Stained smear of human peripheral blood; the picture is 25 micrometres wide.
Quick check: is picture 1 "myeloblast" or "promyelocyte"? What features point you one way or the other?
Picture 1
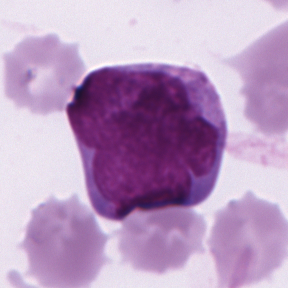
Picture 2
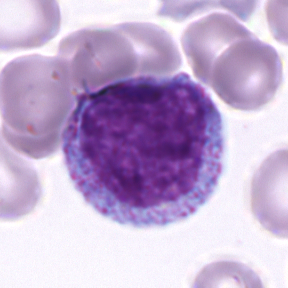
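Of the two, the myeloblast is in picture 1 and the promyelocyte in picture 2. First check, granules: the myeloblast shows none in its cytoplasm, while the promyelocyte has fine reddish-purple granules scattered through its cytoplasm.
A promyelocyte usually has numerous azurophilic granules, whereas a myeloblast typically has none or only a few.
Second check, share of nucleus: the myeloblast's nucleus fills about 80% of the cell's area, and the promyelocyte's nucleus, about 12 micrometres across, takes up most of its cell.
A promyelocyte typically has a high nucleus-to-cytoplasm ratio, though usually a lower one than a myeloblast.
Third check, cytoplasm: the myeloblast has only a narrow rim, and the promyelocyte's is pale blue and contains no vacuoles. Fourth check, nucleus and chromatin: the myeloblast's nuclear outline is irregular, with notches that make it look folded, and no distinct nucleolus can be seen; the promyelocyte's chromatin is dark purple with a mottled, patchy texture. Fifth check, outline and size: the myeloblast is angular, with fairly straight edges and blunt corners, and measures about 15 micrometres across. Last, surroundings: the red cells around the myeloblast have scalloped, crenated edges, and red cells touch the promyelocyte along its upper left edge.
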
